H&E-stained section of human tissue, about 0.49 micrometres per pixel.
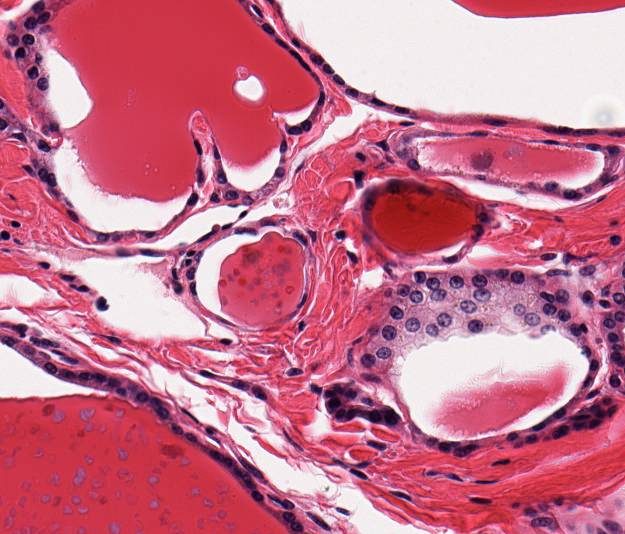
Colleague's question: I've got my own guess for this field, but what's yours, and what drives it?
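Mainly thyroid follicle, I think. Several closed spaces, rounded to irregular and varying in size, are parted by connective tissue strands, most lined by one layer of flattened to low cuboidal cells.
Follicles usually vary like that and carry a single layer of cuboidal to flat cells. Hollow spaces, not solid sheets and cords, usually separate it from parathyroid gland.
White clefts in several spaces part the luminal material from the lining, consistent with retraction artefact.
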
